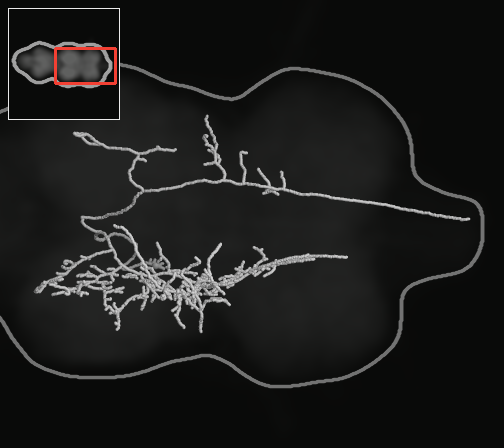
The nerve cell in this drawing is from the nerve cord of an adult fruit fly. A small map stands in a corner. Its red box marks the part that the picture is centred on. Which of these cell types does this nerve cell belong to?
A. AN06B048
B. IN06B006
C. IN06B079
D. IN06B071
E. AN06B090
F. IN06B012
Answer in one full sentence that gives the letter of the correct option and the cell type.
The cell type named AN06B090, option E, describes the nerve cell.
